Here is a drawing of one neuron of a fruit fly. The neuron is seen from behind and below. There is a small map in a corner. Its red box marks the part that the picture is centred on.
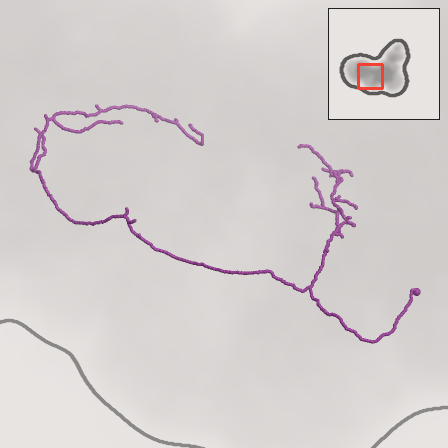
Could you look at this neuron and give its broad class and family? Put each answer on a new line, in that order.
central-brain intrinsic neuron
hemilineage LB19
